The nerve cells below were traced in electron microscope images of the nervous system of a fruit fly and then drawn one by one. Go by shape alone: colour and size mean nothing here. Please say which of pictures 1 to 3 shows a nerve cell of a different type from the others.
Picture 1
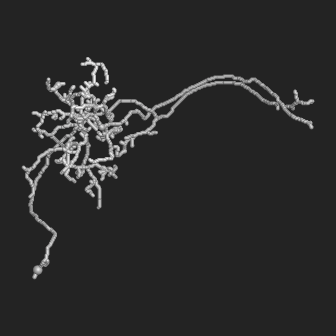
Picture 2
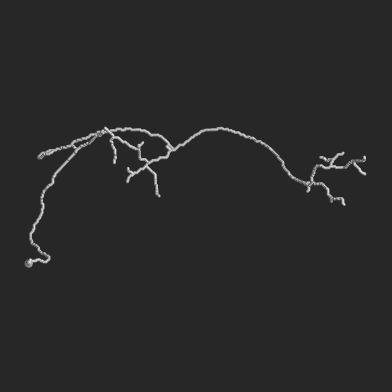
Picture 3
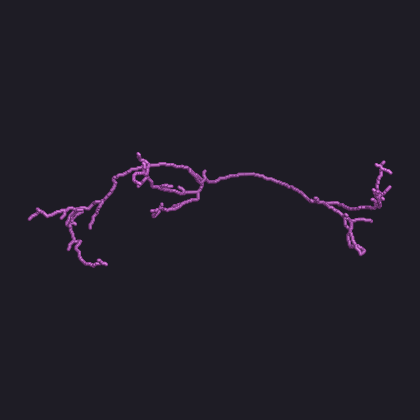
1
